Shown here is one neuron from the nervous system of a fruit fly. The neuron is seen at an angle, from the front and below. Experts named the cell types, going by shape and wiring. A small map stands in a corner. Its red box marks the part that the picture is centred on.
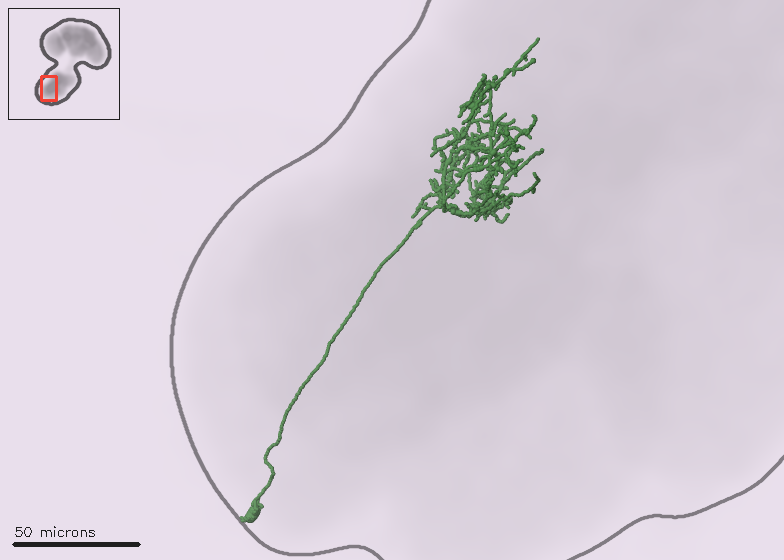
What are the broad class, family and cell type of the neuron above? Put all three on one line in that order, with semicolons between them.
nerve-cord intrinsic neuron; hemilineage 16B; IN16B093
